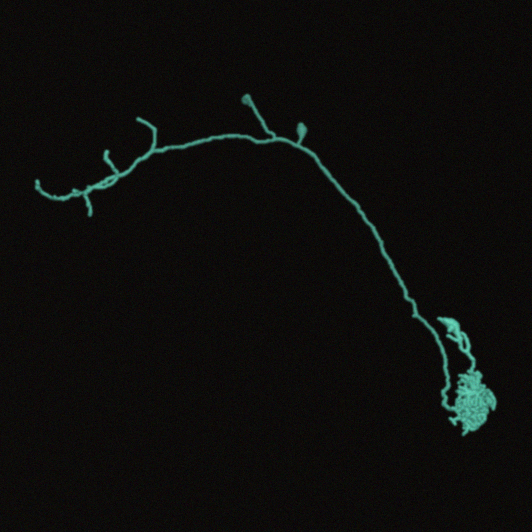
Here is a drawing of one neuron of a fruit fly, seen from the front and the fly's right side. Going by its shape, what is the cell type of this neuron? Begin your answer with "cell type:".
cell type: VM5d_adPN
